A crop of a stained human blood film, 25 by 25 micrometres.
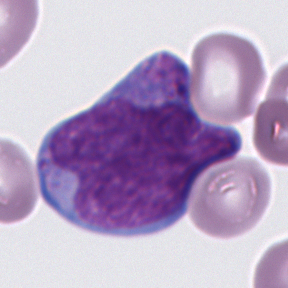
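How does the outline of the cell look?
Irregular, with angular bulges on its right side.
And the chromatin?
Finely stippled purple, without coarse dark clumps.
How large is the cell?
About 18 by 15 micrometres.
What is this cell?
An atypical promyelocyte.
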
